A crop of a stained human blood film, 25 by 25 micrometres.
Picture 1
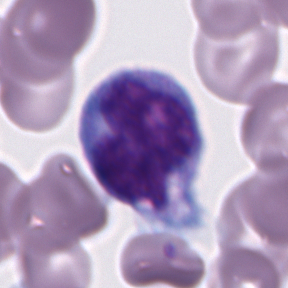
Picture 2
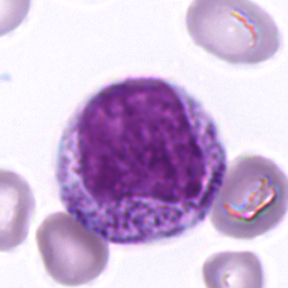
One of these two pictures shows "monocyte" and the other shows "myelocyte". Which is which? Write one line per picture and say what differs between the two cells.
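Picture 1: monocyte. No granules are visible in the cytoplasm.
Picture 2: myelocyte. The cytoplasm holds many dark purple granules.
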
